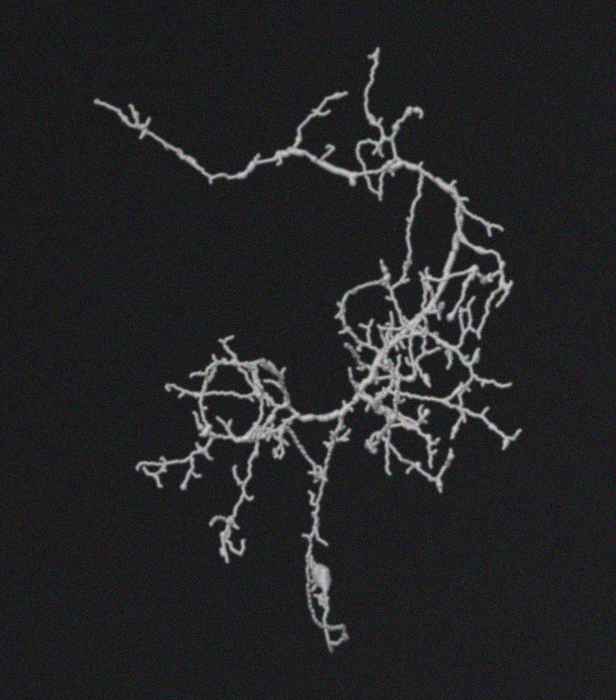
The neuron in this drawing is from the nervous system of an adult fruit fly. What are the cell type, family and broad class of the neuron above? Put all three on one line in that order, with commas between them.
IN06B055, hemilineage 06B, nerve-cord intrinsic neuron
